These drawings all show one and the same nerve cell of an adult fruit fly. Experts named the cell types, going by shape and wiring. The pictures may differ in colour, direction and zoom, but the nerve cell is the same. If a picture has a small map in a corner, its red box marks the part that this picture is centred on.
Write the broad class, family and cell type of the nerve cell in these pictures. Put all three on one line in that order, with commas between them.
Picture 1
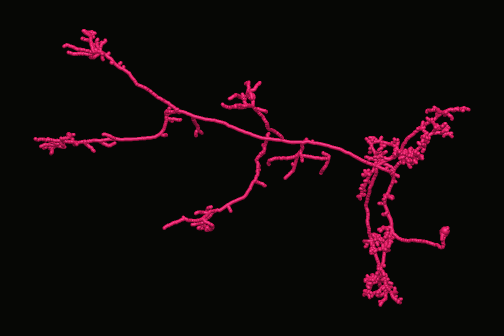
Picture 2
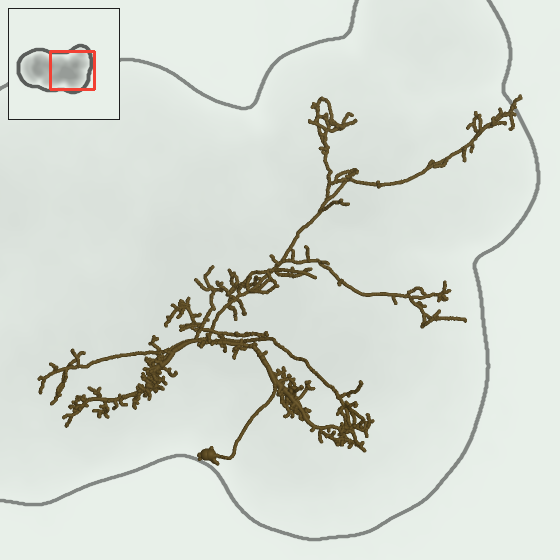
nerve-cord intrinsic neuron, hemilineage 07B, IN07B002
